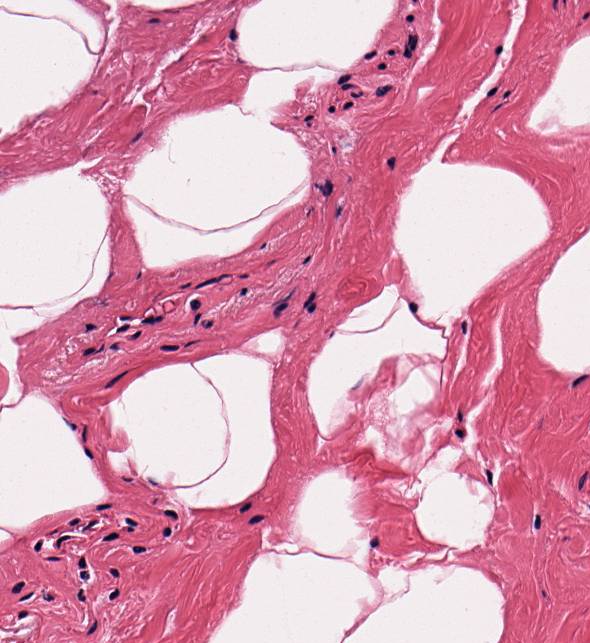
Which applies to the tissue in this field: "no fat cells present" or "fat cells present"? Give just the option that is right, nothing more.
Fat cells present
